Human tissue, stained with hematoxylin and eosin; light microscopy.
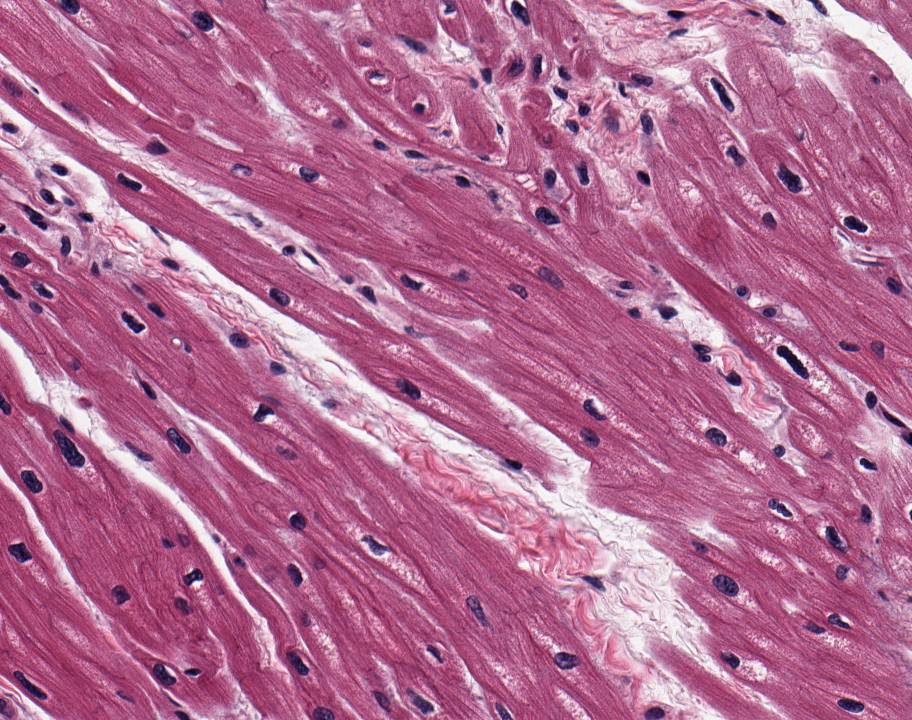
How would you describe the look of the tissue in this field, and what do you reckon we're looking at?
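So, the muscle fibres branch and join their neighbours instead of running as separate parallel cylinders. Each has oval nuclei sitting centrally in the cytoplasm, and many of these are capped at their ends by a pale, clear zone. The cytoplasm is pink, with fine streaks running along the fibres. This is the atrial appendage of the heart.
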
